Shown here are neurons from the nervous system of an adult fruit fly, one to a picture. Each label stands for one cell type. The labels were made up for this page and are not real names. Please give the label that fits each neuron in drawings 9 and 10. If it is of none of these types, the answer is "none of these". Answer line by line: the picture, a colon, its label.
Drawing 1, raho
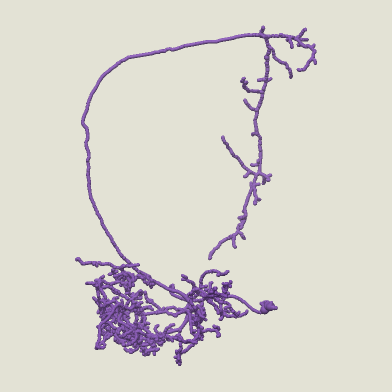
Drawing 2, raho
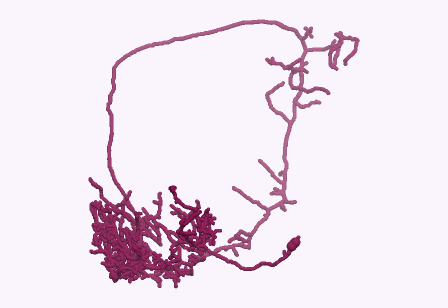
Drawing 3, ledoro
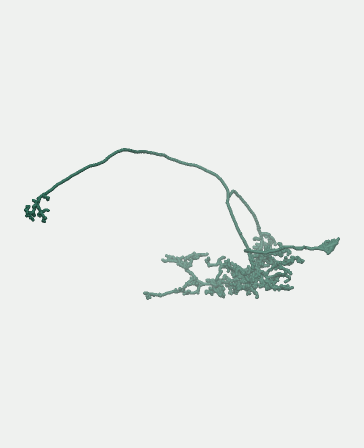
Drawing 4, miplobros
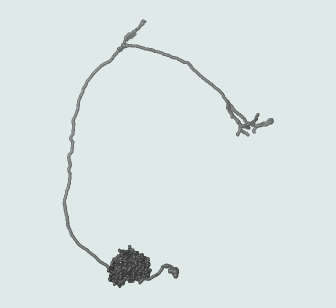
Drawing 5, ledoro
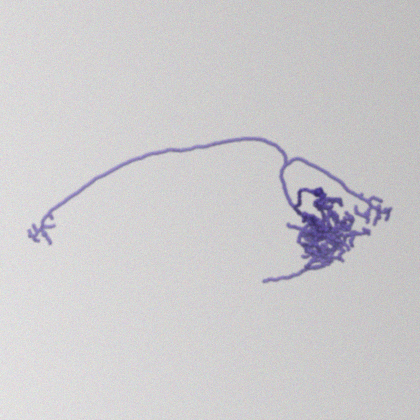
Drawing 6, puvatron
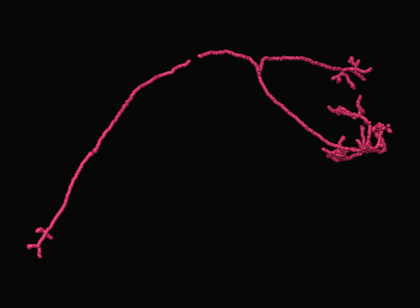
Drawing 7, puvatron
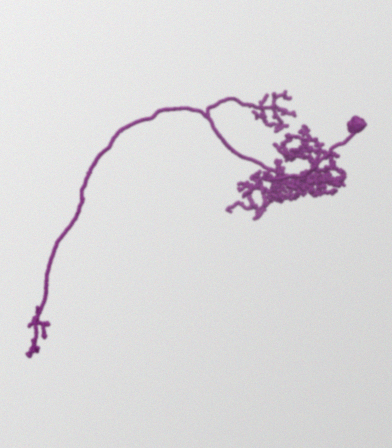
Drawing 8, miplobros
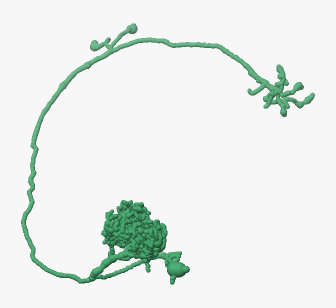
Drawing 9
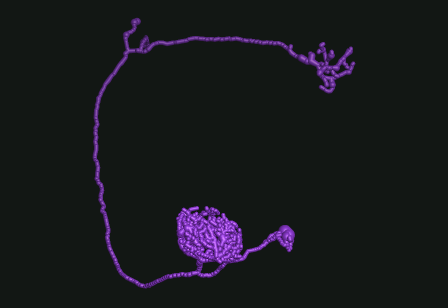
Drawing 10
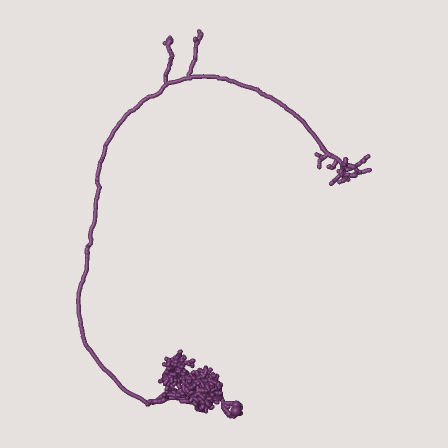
9: miplobros
10: miplobros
